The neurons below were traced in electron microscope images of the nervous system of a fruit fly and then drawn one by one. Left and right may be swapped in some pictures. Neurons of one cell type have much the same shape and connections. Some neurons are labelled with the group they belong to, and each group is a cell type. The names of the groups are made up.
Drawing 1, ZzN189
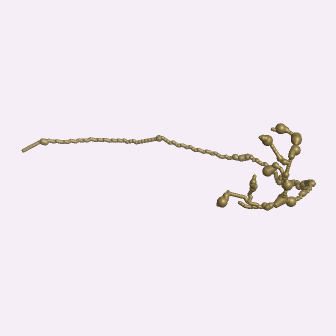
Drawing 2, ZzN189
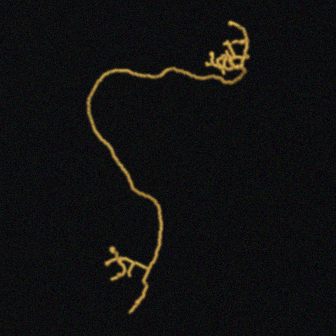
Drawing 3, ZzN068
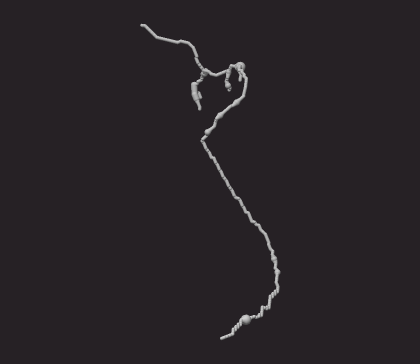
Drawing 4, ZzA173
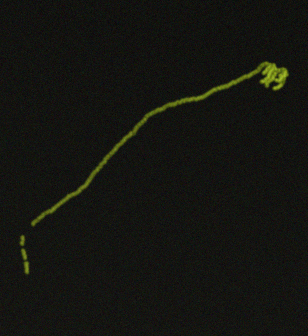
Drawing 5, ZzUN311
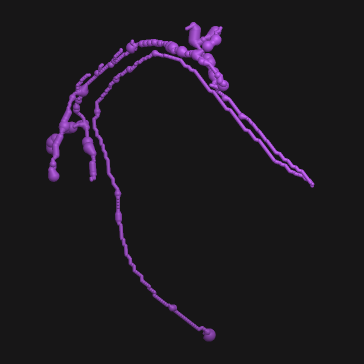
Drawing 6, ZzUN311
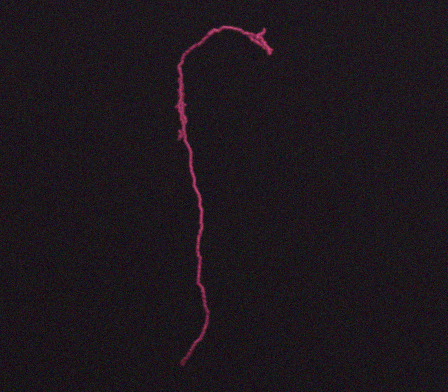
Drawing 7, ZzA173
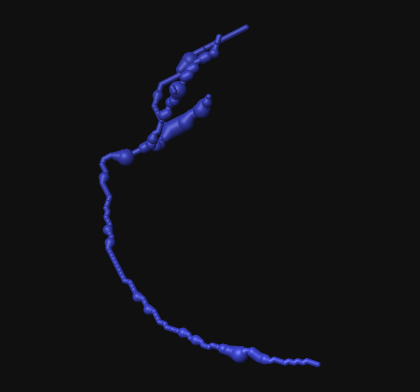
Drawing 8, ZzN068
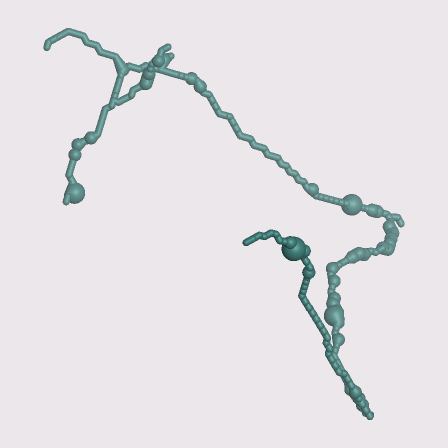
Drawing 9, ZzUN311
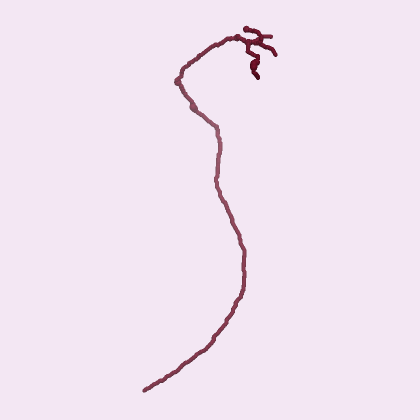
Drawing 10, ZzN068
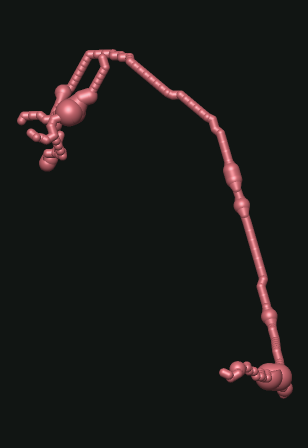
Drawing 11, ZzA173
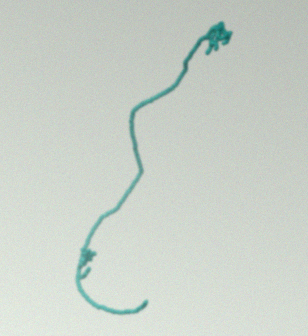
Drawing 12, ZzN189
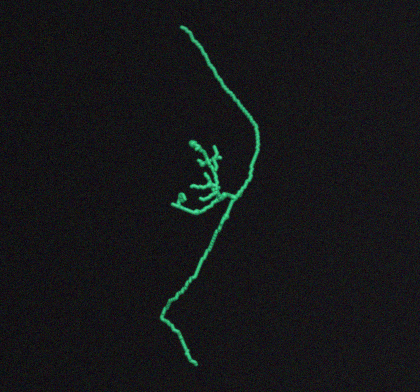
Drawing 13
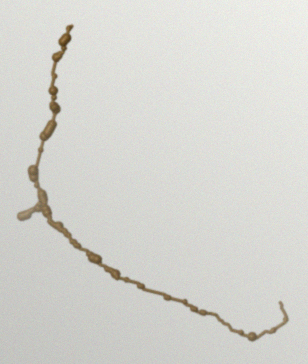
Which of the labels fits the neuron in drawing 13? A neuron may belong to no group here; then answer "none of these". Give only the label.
none of these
